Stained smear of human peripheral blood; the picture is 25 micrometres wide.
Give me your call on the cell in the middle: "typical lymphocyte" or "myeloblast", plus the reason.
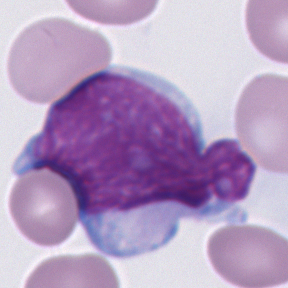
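Myeloblast, rather than typical lymphocyte. Its chromatin is finely stippled and fairly evenly spread.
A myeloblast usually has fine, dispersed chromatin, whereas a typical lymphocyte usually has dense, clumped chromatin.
The nucleus measures about 19 by 13 micrometres and fills most of the cell.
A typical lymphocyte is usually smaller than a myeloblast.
The pale blue cytoplasm lies mostly below the nucleus.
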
